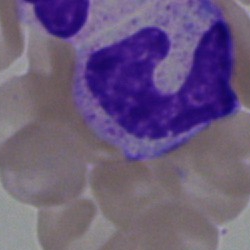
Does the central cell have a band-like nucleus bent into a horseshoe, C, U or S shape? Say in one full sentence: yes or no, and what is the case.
Yes, the cell has a band-shaped, curved nucleus without separate lobes.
